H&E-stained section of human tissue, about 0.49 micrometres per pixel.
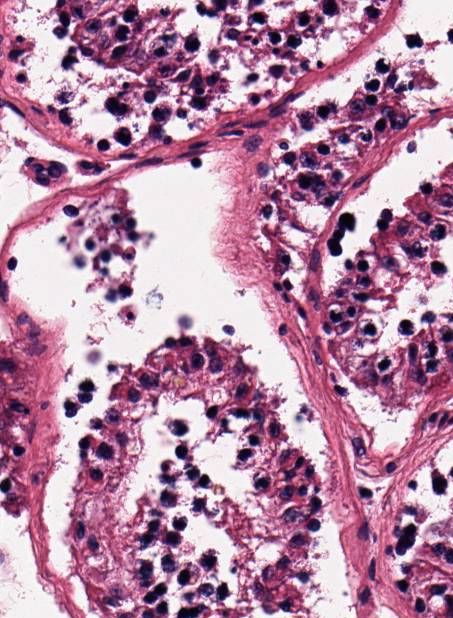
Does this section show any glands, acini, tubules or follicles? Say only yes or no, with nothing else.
Yes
